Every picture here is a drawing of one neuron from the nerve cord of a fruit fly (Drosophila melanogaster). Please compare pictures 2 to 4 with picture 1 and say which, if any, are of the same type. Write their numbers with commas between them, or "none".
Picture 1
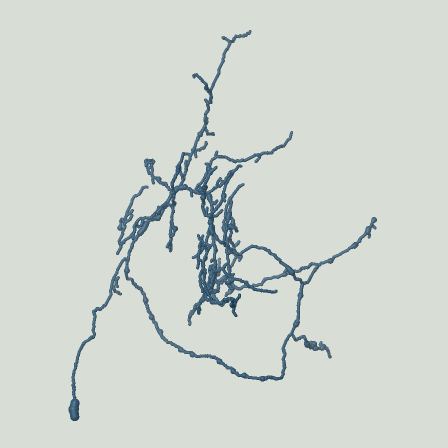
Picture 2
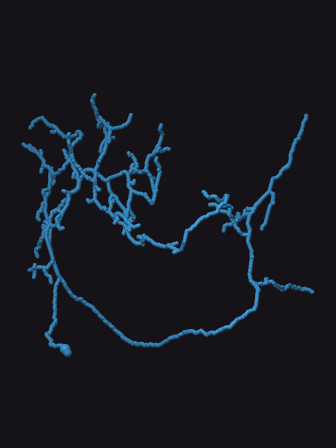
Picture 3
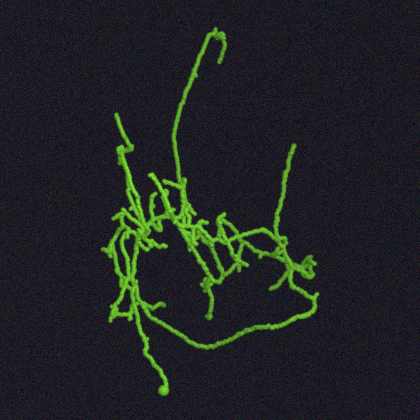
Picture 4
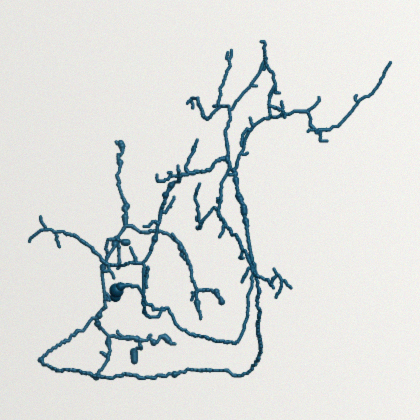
2, 4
